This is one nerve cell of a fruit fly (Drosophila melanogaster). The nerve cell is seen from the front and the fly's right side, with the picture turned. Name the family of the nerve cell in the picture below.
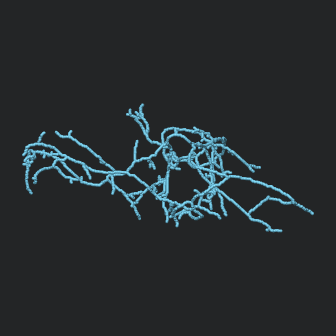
hemilineage DL1_ventral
